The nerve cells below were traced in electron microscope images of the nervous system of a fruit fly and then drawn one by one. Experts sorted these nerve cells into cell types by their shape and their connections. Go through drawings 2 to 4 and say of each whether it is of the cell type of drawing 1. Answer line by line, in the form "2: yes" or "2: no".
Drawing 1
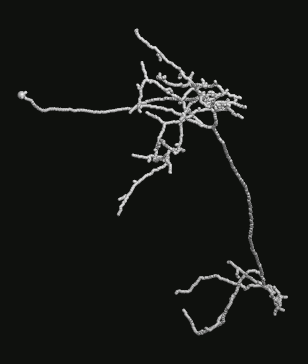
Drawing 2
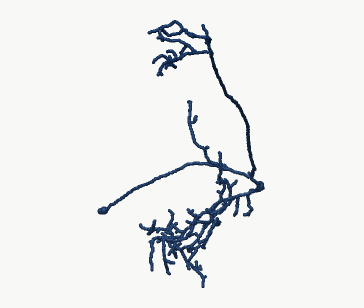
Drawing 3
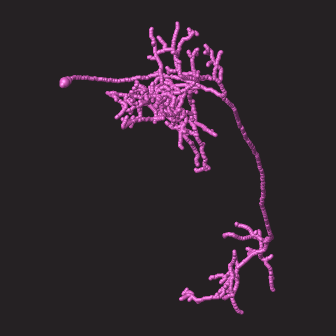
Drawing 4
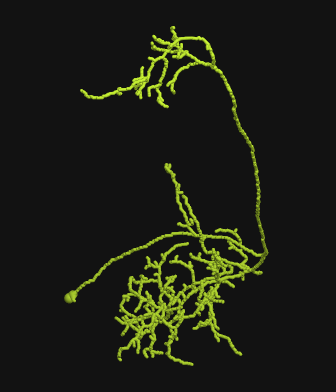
2: no
3: no
4: no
